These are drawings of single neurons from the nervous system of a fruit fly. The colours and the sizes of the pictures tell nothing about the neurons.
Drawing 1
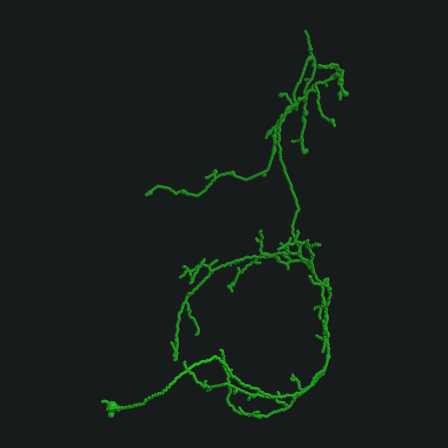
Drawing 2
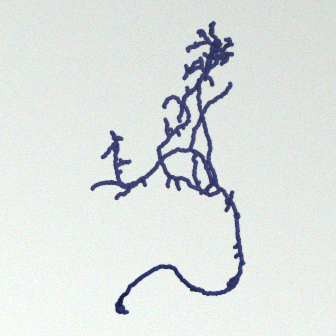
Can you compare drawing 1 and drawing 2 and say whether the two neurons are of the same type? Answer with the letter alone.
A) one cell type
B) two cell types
B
